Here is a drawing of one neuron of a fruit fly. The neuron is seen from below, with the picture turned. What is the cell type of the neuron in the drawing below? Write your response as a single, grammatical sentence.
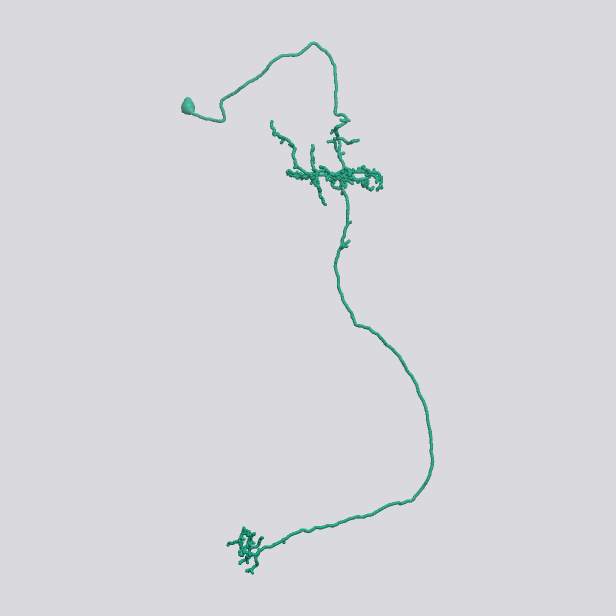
Included in the cell type Tm29 is this neuron.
